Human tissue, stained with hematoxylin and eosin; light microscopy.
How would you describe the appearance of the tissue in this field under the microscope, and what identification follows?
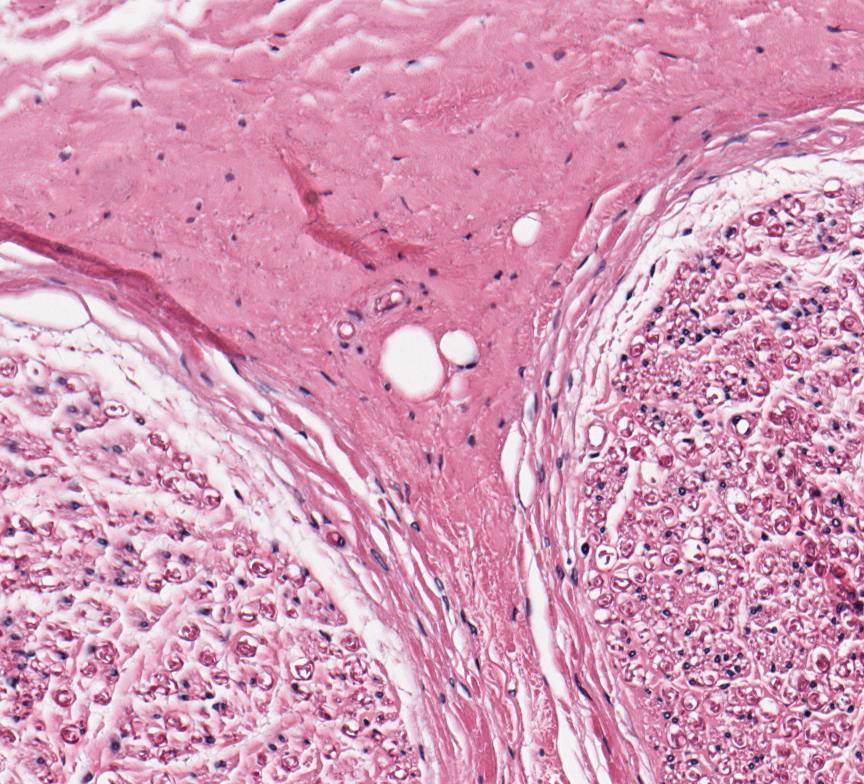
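Two large rounded fibre bundles fill the lower left and lower right, separated by a wedge of dense pink connective tissue widening toward the top. Their fibres are cut across, each a small pink central dot in a pale or clear ring. Concentric layers of flattened cells with elongated dark nuclei wrap each bundle. Small dark nuclei lie scattered between the fibres. The tissue is tibial nerve.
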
